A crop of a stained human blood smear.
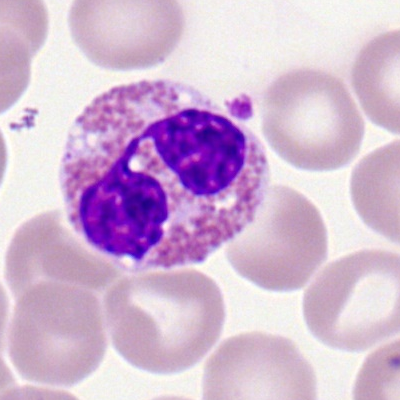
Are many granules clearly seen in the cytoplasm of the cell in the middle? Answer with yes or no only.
Yes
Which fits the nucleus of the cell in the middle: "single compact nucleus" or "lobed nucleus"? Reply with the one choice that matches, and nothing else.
Lobed nucleus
